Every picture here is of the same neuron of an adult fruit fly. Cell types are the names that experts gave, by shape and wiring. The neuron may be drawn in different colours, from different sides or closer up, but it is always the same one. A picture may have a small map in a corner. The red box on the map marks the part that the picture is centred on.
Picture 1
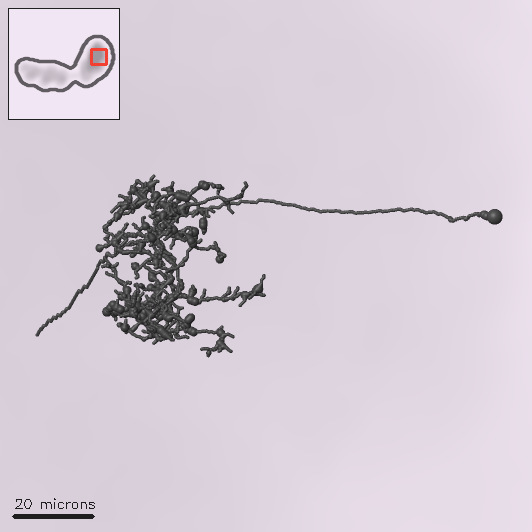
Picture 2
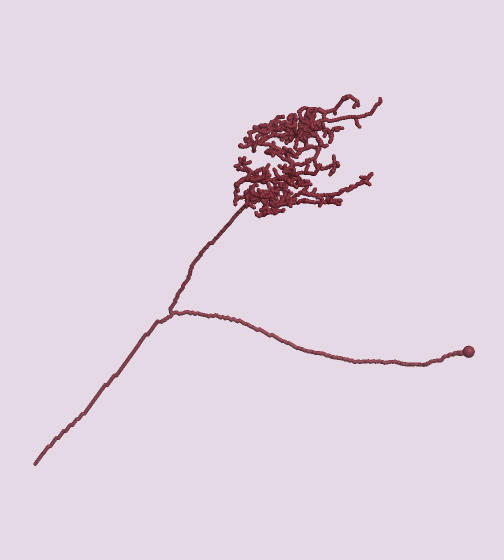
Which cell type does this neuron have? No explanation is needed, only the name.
PVLP037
